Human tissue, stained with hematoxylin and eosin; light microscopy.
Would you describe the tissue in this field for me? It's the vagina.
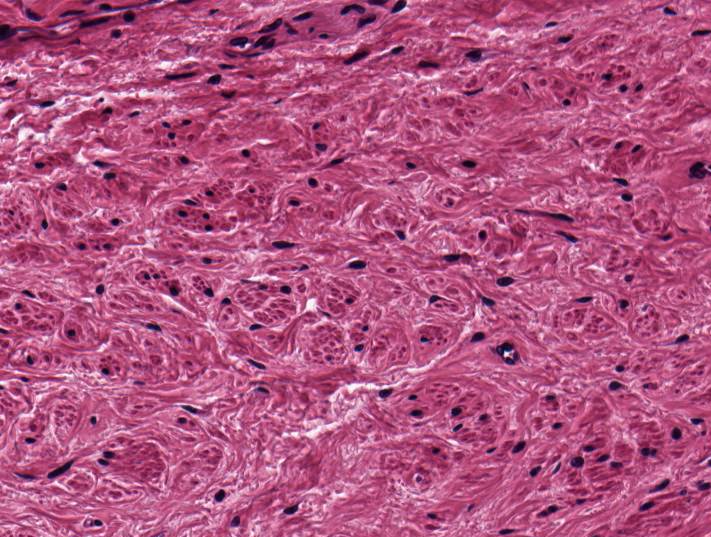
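Bundles separated by thin, wavy, pink fibrous septa. Top edge: fibres running horizontally, nuclei elongated. Staining deep pink throughout; no blue-staining areas. No epithelium in field.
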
